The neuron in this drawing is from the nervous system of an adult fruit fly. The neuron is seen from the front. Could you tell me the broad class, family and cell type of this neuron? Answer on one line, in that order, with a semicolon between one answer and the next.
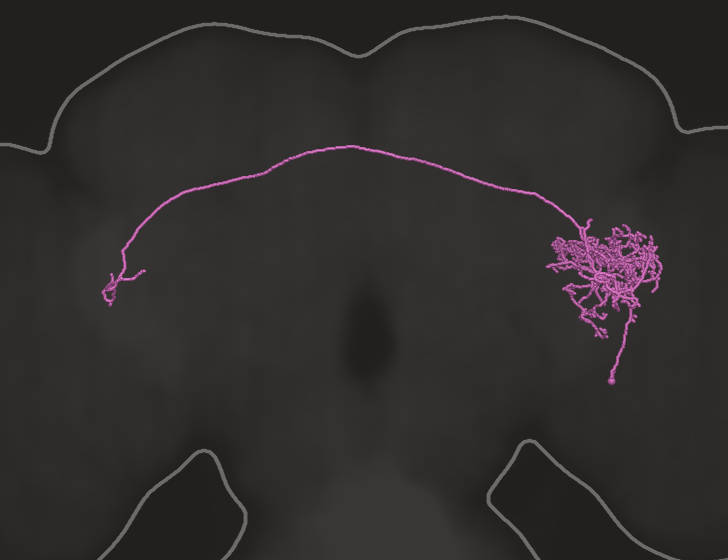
central-brain intrinsic neuron; hemilineage VLPl&p1_lateral; AVLP325_b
